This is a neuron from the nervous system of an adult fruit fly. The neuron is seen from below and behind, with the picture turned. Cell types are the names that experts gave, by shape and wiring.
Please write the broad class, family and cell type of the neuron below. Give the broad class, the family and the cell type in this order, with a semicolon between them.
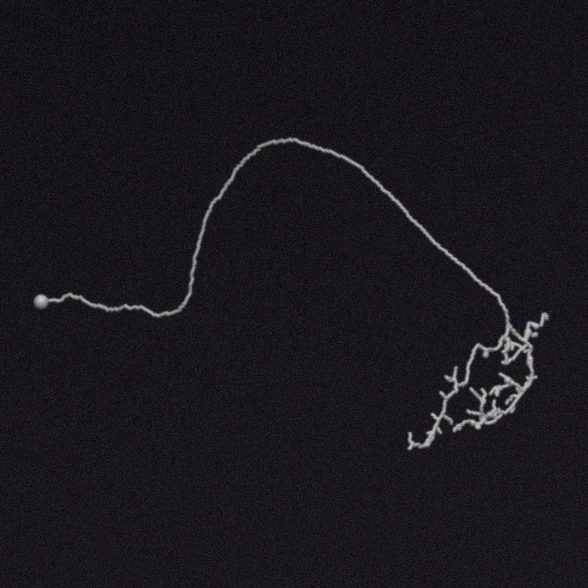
optic-lobe intrinsic neuron; Tm; Tm24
